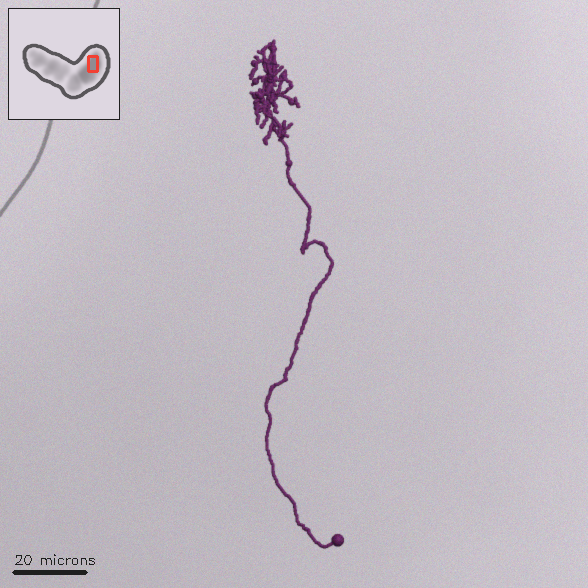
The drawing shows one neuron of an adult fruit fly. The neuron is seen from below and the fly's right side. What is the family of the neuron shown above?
Li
